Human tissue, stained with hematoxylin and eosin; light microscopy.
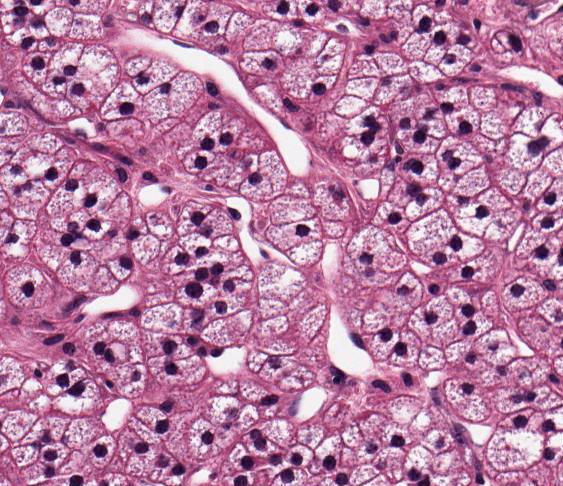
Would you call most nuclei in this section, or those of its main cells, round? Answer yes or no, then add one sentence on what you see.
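Yes. Each cell has a small, round, darkly staining nucleus that sits roughly in the centre of the cell.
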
